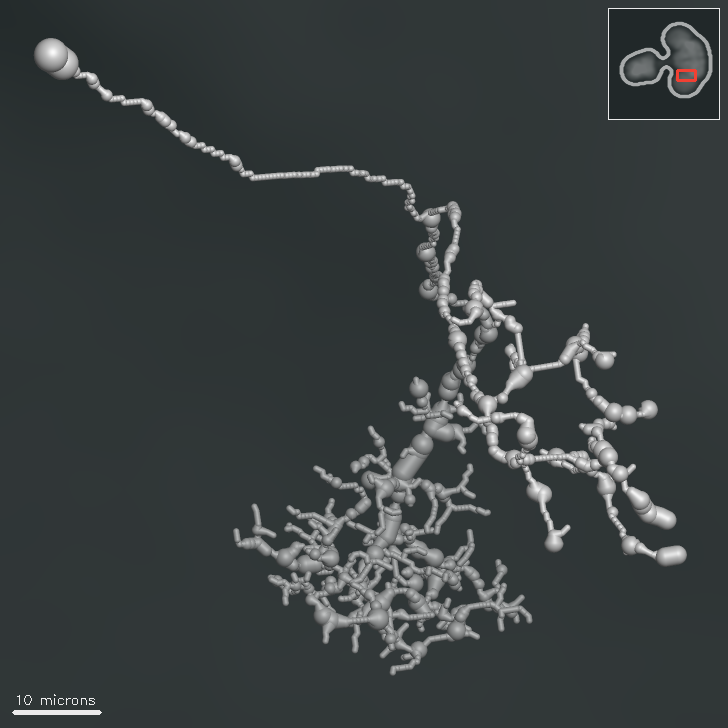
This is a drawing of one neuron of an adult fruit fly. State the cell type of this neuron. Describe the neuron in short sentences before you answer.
Its cell body lies at the upper left of the picture. From left to right in the picture it spans about 75 microns. Dozens of branch ends can be seen. It is a visual projection neuron. The cell type is LC17.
